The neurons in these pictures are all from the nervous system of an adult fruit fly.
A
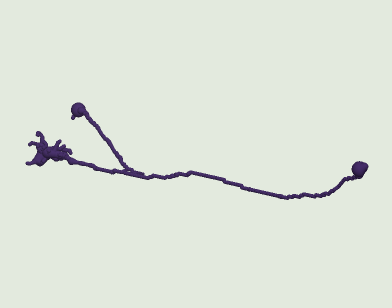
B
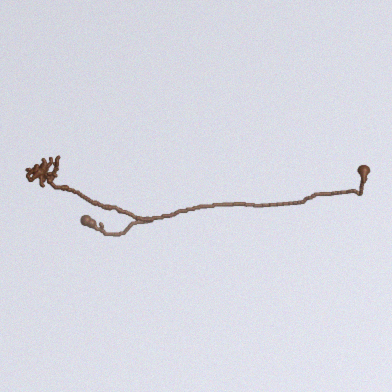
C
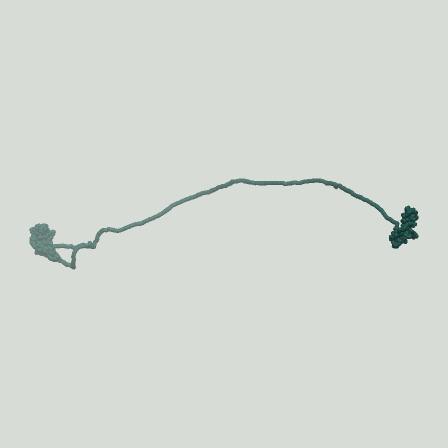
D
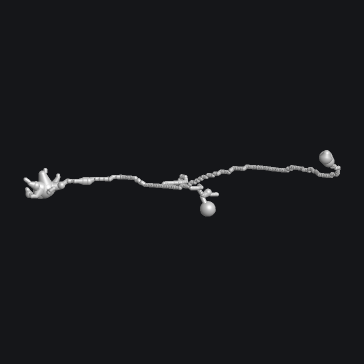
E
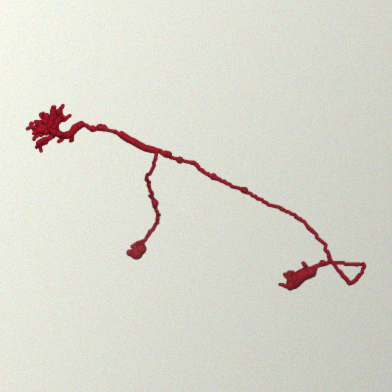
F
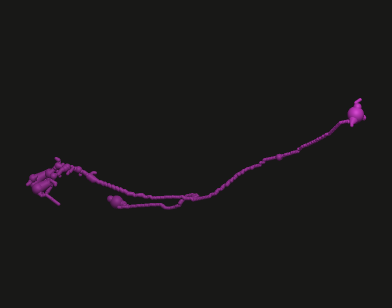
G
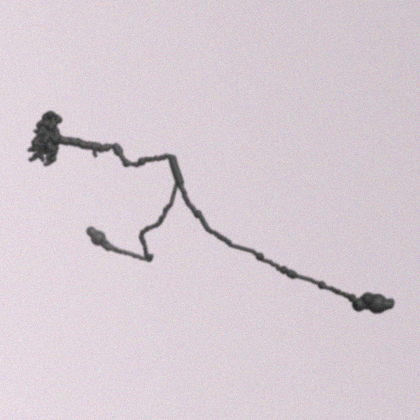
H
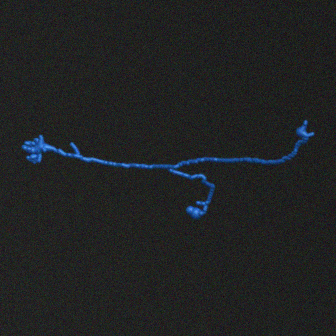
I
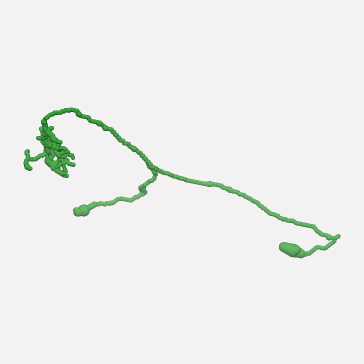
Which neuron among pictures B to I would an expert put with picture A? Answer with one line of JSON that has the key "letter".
{"letter": "D"}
